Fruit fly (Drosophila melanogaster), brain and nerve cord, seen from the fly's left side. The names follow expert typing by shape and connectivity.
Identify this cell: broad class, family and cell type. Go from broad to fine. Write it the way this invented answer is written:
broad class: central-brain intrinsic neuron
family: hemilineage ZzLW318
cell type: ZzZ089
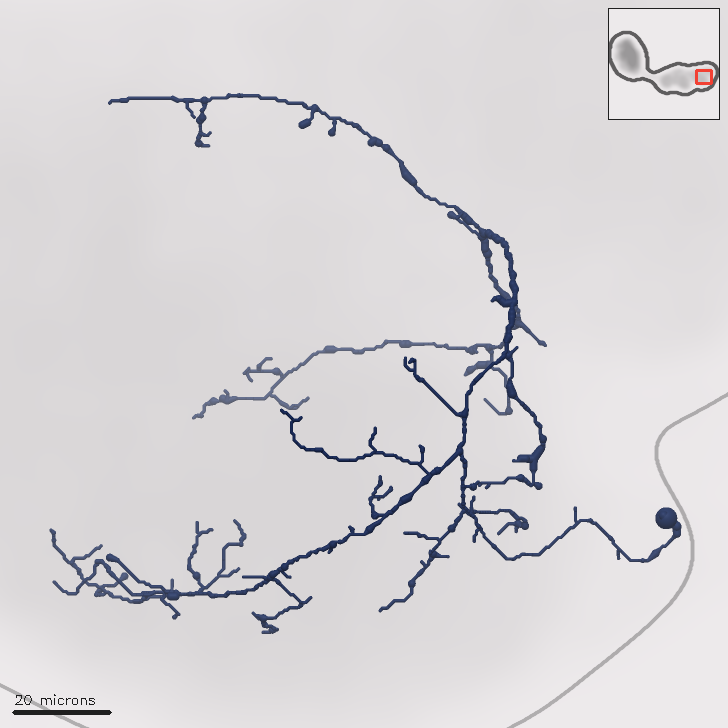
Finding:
broad class: nerve-cord intrinsic neuron
family: hemilineage 13A
cell type: IN13A055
